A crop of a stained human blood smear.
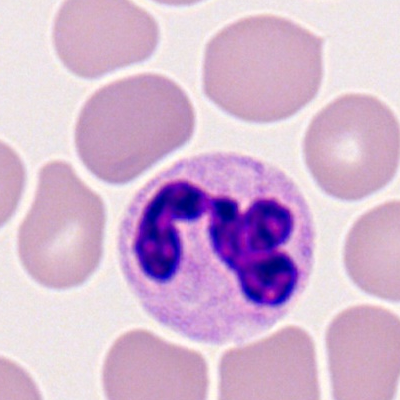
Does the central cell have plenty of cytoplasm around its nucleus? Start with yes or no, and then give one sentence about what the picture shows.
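Yes. The cytoplasm is plentiful and pale pinkish-lilac.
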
